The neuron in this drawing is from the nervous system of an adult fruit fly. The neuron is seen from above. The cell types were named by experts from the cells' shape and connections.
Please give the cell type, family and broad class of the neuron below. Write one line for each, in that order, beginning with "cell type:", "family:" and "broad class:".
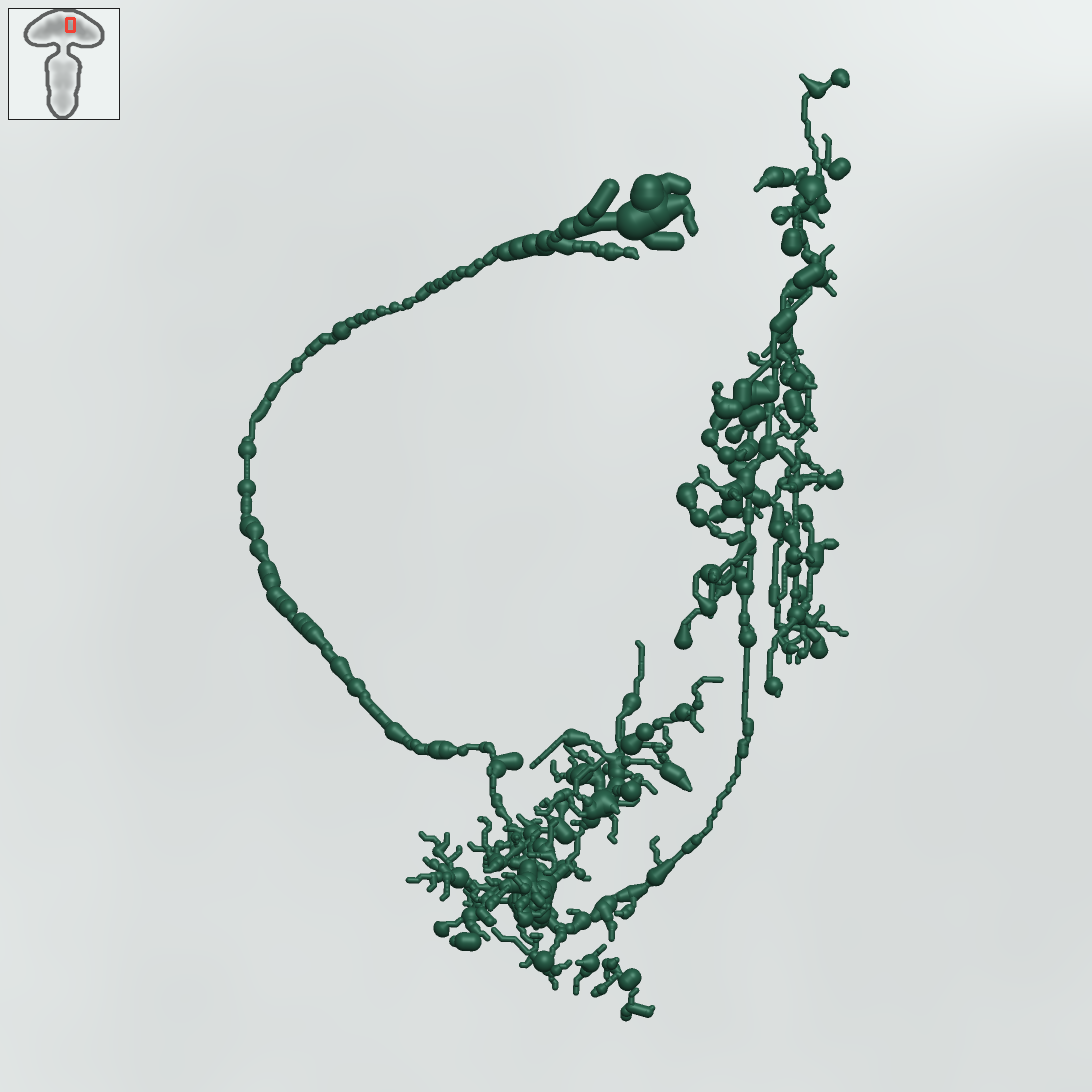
cell type: AMMC038
family: hemilineage MD3
broad class: central-brain intrinsic neuron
